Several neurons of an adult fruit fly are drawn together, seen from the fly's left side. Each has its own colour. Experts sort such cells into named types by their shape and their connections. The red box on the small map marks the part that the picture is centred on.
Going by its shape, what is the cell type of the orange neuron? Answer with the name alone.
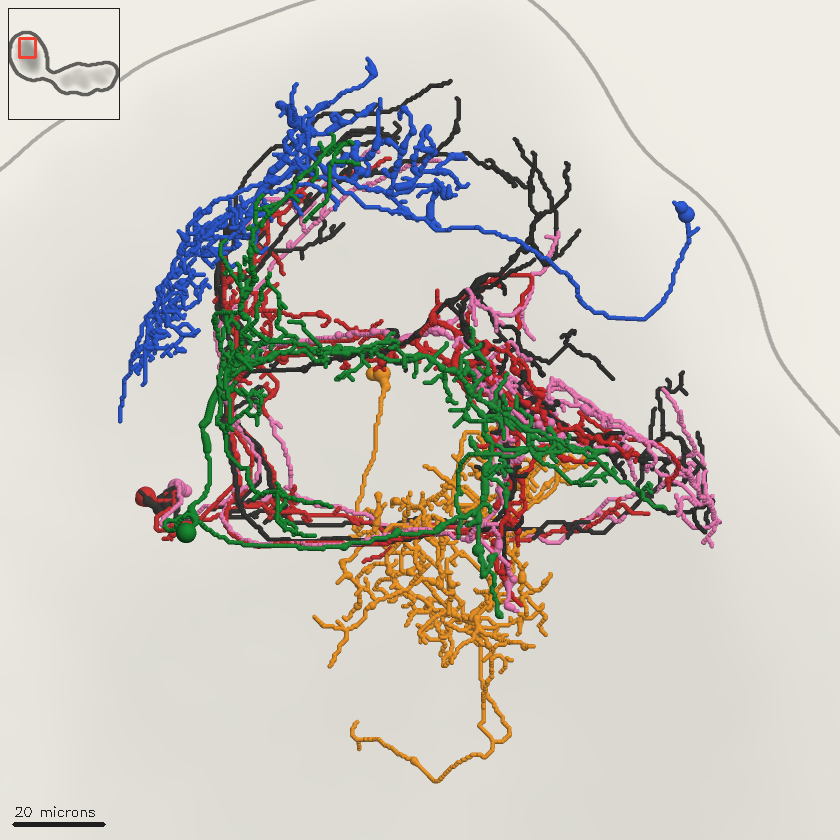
PVLP001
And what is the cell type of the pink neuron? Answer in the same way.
CL089_a2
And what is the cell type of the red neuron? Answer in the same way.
CL089_b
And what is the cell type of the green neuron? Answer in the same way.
CL089_c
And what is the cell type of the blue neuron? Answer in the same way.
MBON23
